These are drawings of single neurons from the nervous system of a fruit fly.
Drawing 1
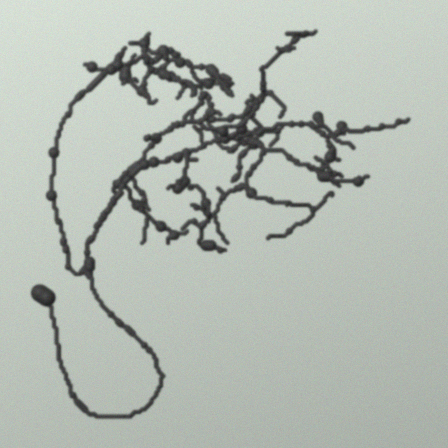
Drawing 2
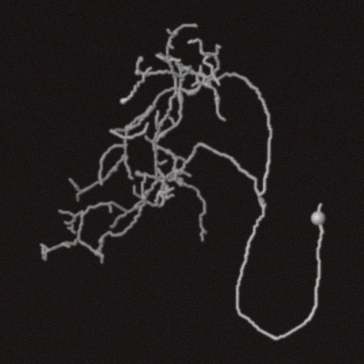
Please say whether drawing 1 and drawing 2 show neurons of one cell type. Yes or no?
no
